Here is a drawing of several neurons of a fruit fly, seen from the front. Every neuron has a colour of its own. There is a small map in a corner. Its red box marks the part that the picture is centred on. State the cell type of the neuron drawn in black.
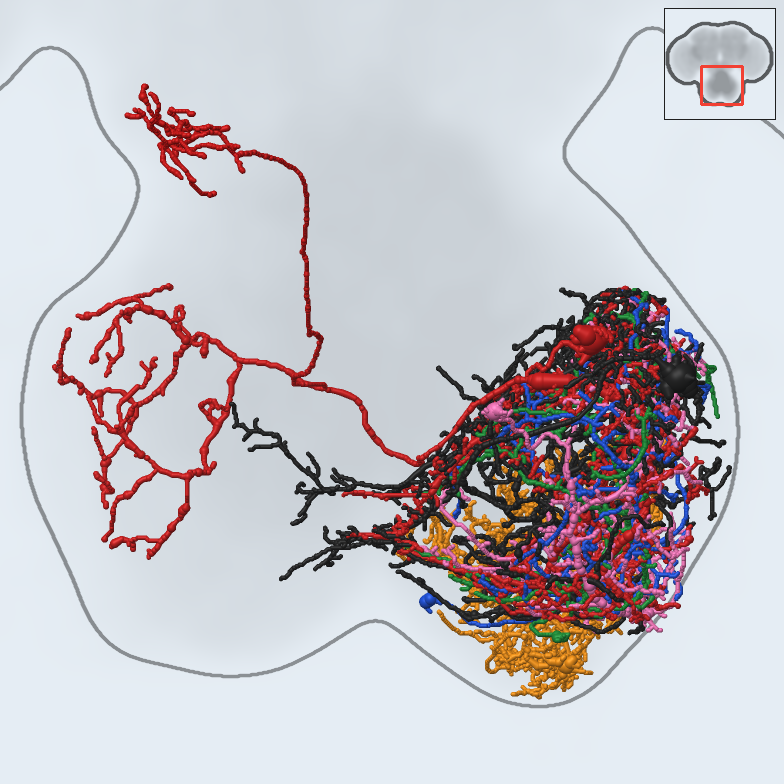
IN09A001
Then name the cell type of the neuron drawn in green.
IN04B072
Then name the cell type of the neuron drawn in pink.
IN08A010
